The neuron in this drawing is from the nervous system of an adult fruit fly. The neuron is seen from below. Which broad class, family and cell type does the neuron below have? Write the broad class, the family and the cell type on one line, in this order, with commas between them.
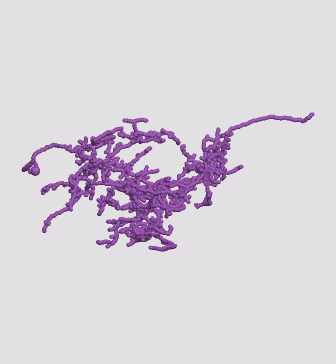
nerve-cord intrinsic neuron, hemilineage 03A, IN03A017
